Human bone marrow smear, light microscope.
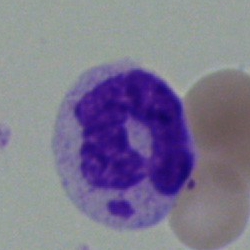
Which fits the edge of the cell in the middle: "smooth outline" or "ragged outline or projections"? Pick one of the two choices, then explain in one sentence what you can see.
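Smooth outline. The cell has a smooth oval outline.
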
